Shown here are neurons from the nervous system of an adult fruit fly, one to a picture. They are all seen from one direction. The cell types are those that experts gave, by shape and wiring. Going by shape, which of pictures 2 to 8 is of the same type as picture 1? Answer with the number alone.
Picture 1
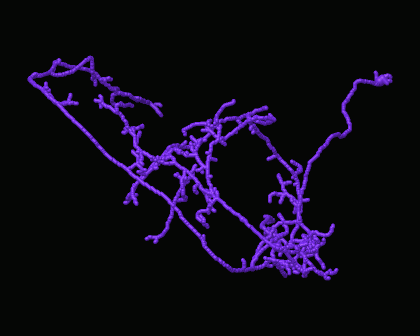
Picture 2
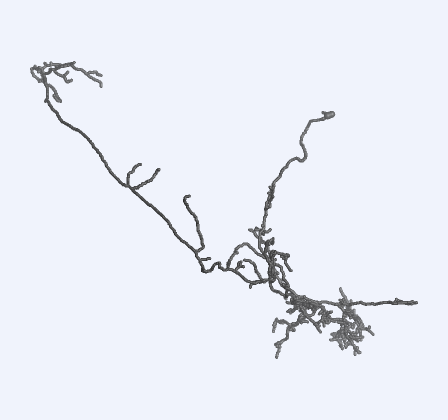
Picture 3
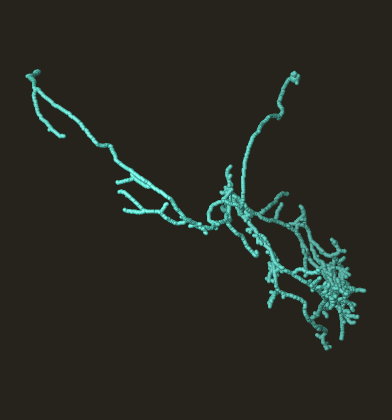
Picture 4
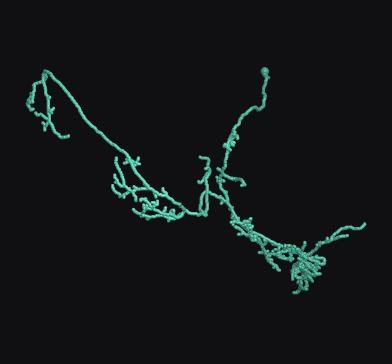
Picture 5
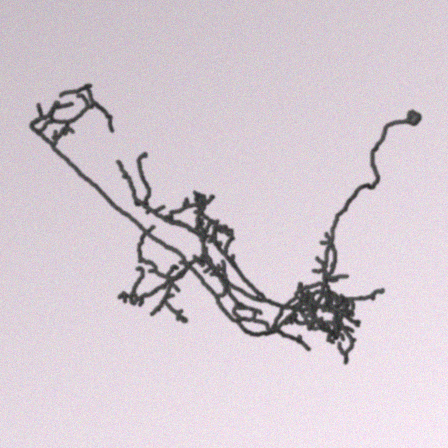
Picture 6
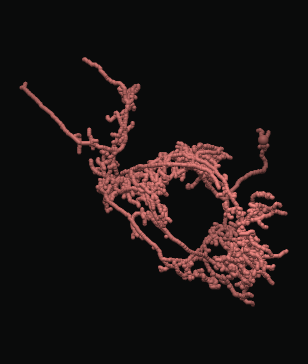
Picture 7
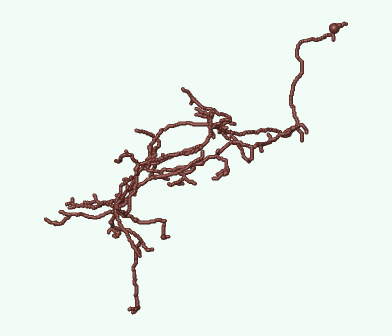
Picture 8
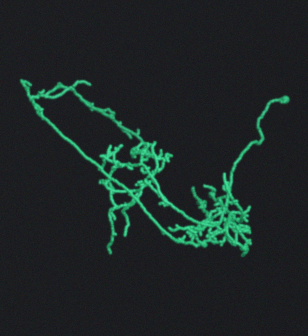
8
